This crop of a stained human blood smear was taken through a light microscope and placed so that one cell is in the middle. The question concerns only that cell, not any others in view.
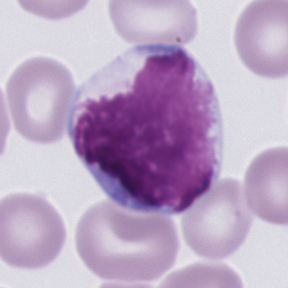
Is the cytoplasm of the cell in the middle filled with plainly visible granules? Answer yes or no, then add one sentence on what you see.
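No. The cytoplasm shows no granules.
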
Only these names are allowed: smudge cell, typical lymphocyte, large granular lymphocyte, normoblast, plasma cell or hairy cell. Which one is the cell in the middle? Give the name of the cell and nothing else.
large granular lymphocyte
